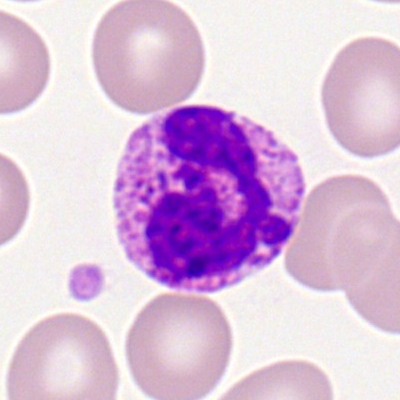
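Basophil, central cell, stained blood smear. Outline roughly round and smooth. Chromatin dark purple, coarsely clumped. Numerous small pink-purple granules fill the cytoplasm throughout; no vacuoles seen.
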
